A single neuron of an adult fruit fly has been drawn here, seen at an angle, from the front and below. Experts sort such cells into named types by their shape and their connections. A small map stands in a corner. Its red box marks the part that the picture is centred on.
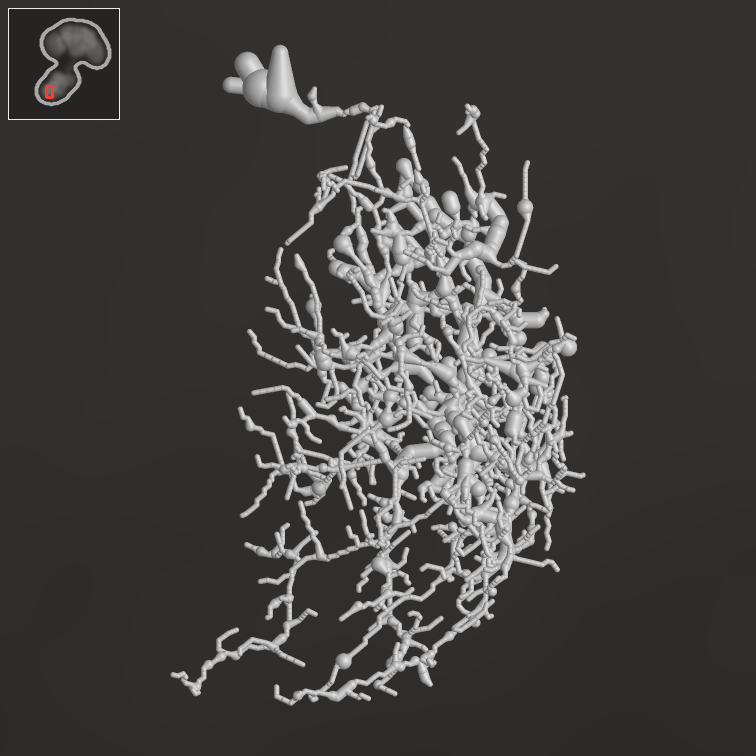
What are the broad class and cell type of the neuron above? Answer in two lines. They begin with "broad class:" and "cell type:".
broad class: nerve-cord intrinsic neuron
cell type: INXXX348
